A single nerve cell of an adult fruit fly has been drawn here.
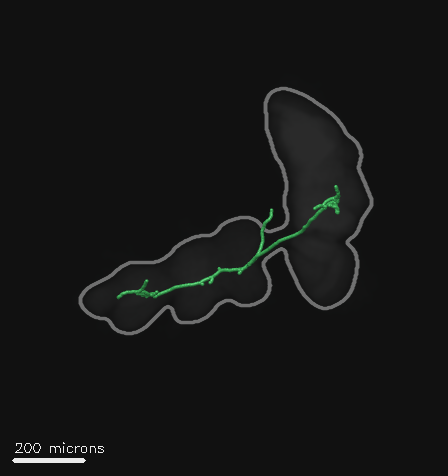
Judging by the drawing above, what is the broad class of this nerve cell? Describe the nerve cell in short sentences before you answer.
The drawing shows no cell body. From left to right in the picture it spans about 650 microns. It is a sensory neuron ascending to the brain.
